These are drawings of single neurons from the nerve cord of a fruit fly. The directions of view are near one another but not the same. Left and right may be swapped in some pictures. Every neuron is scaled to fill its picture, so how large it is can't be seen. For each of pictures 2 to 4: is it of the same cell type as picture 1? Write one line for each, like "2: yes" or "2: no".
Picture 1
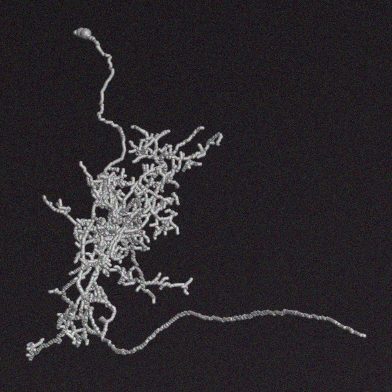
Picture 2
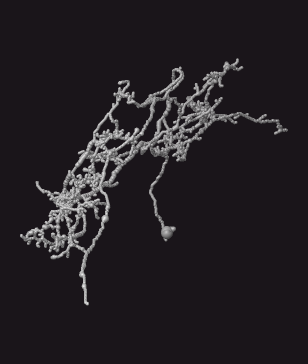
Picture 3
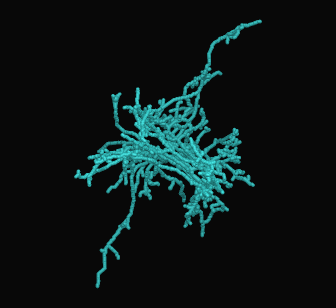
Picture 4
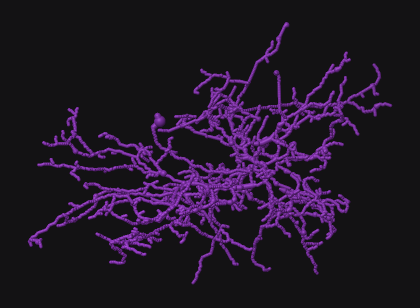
2: yes
3: no
4: no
